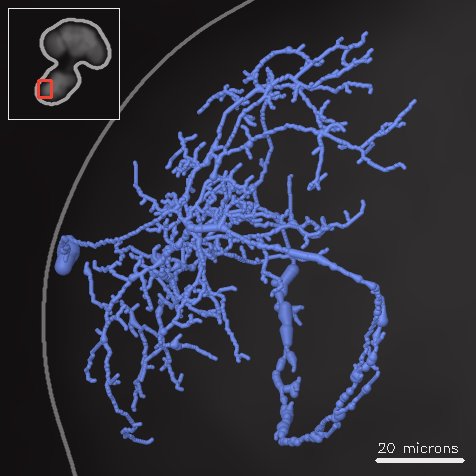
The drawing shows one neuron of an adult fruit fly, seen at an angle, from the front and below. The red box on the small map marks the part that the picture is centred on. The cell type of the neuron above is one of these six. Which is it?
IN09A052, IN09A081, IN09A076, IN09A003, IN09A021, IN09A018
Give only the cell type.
IN09A021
